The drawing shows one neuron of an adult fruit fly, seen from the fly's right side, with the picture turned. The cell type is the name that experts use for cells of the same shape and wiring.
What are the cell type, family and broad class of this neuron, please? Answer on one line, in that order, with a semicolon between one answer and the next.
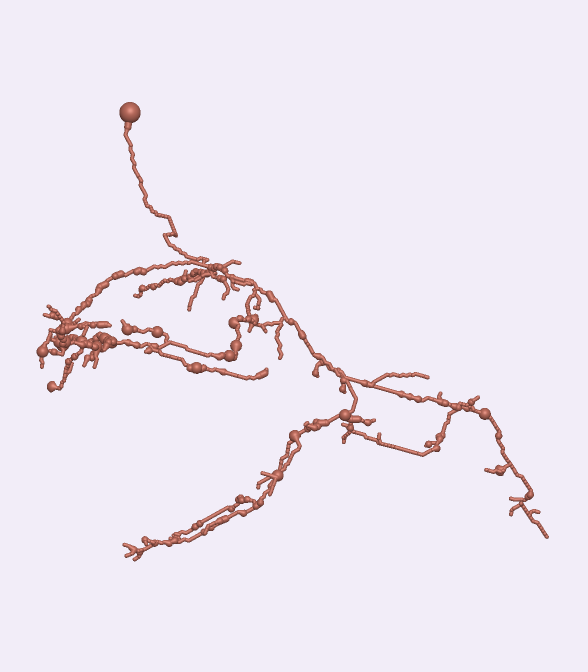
CB1876; hemilineage PSp3; central-brain intrinsic neuron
